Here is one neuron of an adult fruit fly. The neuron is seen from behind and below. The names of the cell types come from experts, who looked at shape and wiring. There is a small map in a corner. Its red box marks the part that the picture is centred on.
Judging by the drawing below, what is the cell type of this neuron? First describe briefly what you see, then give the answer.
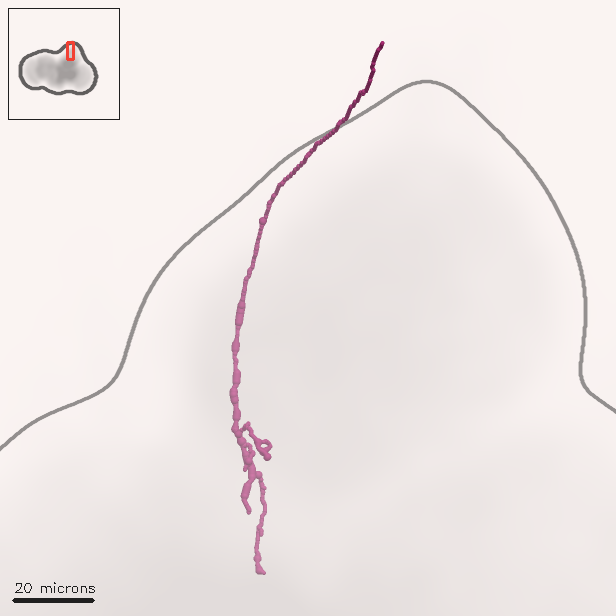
No cell body is drawn. By the scale bar it is about 140 microns tall in this view. It has a dozen or fewer branch ends. This is a sensory neuron entering the nerve cord. The cell type is SNxx03.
